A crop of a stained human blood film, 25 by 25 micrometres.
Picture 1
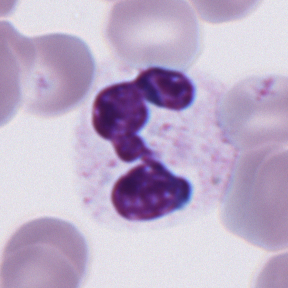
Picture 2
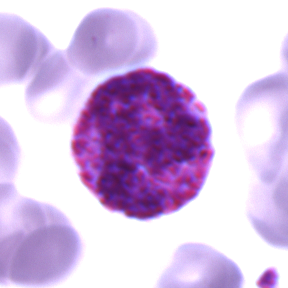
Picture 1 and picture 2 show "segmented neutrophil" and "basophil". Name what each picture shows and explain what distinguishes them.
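The segmented neutrophil appears in picture 1, the basophil in picture 2. In the segmented neutrophil, the nuclear lobes form a curved chain running from the top to the bottom of the cell, and the chromatin is dark purple and densely clumped. In the basophil, the outline of the nucleus is hidden beneath the granules.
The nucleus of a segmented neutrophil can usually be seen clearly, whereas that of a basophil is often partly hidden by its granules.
The neutrophil's cytoplasm is plentiful and very pale pink-lilac, holding fine, scattered pinkish-violet granules. Coarse dark purple granules fill the whole basophil; those near the rim show a reddish-magenta tint, and the cell edge is finely bumpy from them.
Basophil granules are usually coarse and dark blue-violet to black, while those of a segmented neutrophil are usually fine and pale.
The basophil measures about 13 micrometres across.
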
